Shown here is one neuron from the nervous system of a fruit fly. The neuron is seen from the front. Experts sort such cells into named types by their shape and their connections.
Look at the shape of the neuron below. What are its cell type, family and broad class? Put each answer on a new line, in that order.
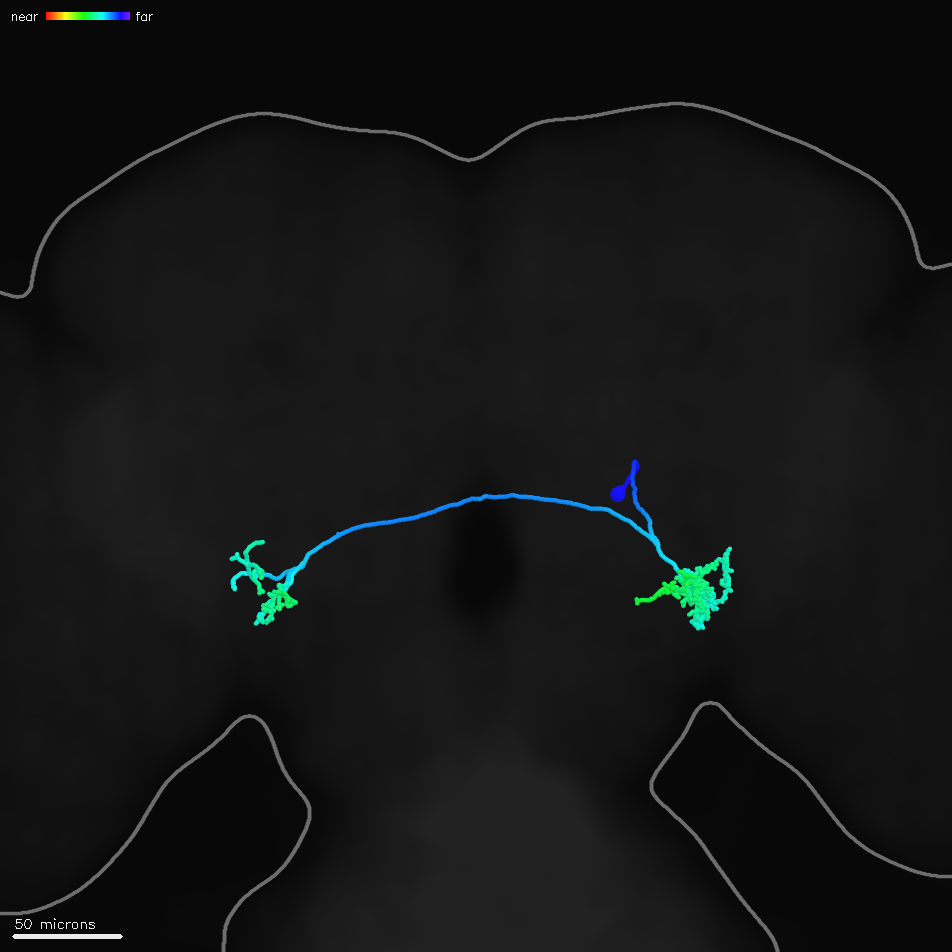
WED166_d
hemilineage DM6_ventral
central-brain intrinsic neuron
